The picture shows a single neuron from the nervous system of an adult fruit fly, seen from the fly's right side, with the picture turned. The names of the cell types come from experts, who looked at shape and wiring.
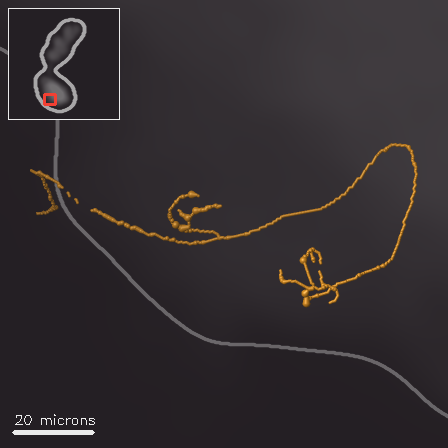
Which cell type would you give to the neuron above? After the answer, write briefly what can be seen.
Its cell type is ORN_DM5. It is a sensory neuron entering the brain. The drawing shows no cell body. By the scale bar it is about 100 microns wide in this view.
